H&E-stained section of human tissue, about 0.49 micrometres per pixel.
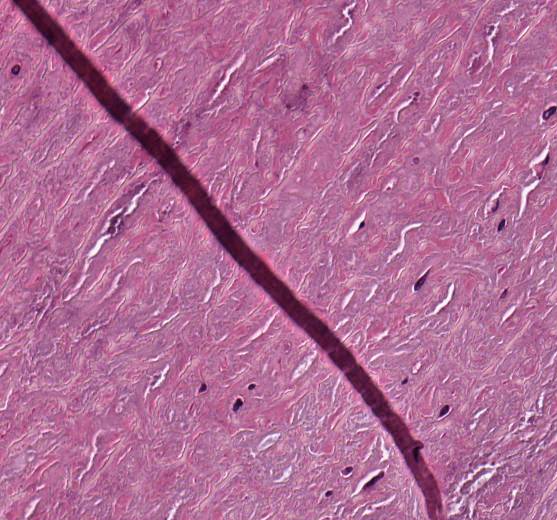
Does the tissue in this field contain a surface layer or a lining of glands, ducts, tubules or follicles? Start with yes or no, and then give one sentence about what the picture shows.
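No. No epithelium is present anywhere in the field.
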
